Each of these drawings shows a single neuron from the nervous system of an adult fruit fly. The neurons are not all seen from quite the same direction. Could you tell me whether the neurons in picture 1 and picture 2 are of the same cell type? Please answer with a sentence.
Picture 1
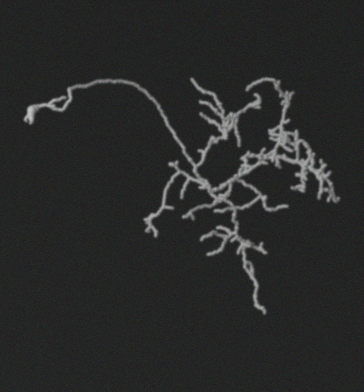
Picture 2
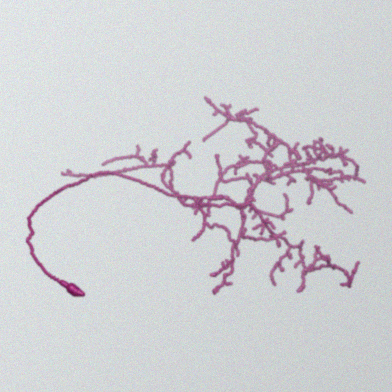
They are of the same cell type.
